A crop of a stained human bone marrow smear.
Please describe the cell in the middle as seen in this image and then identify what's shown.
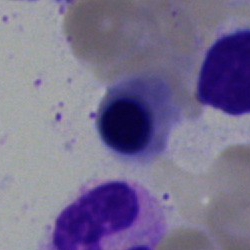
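See how dark that chromatin is: dense, almost black, with no pattern you can make out. No nucleoli show in the nucleus either, and it sits toward the left side of the cell. The cytoplasm's pale greyish-blue. That's an erythroblast.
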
